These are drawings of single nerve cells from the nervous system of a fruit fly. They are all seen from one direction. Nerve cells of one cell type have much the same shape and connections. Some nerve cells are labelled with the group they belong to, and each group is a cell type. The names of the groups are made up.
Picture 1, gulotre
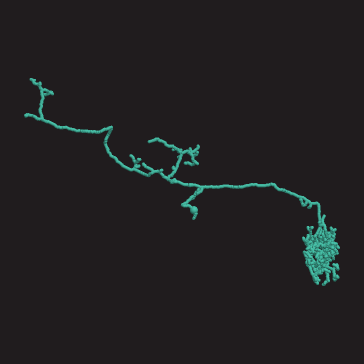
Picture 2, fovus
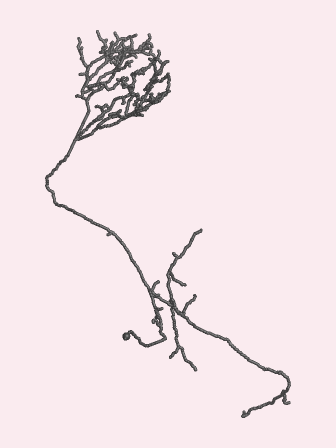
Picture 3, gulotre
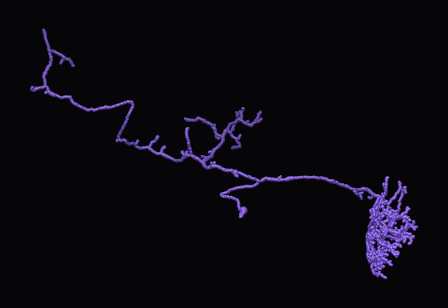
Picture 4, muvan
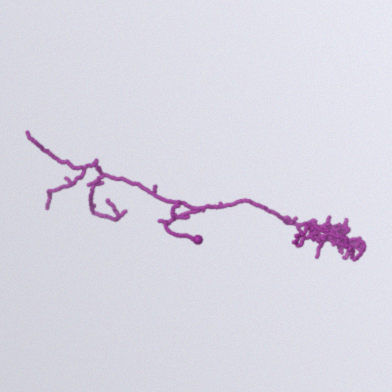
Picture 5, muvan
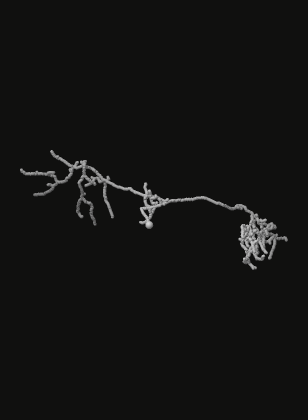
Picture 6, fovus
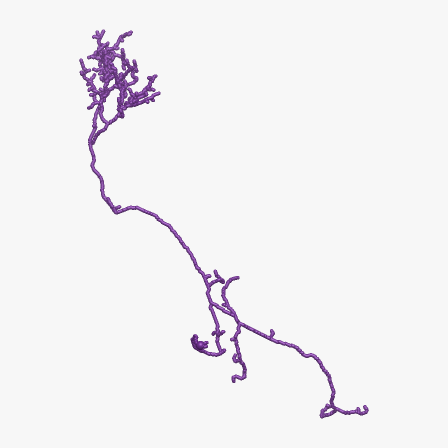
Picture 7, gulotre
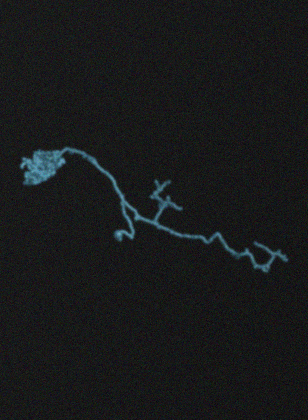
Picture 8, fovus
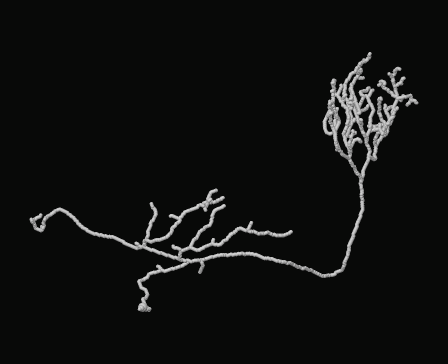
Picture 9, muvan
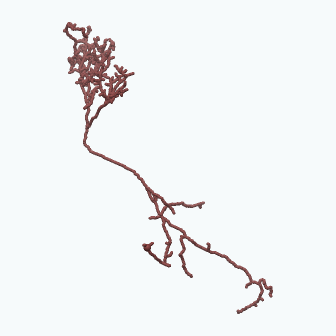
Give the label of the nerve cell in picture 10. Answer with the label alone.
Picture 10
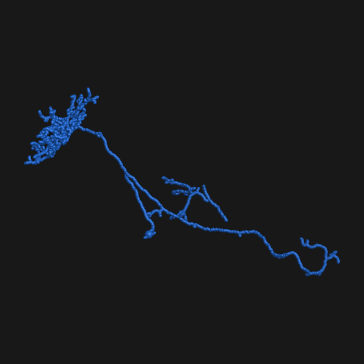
gulotre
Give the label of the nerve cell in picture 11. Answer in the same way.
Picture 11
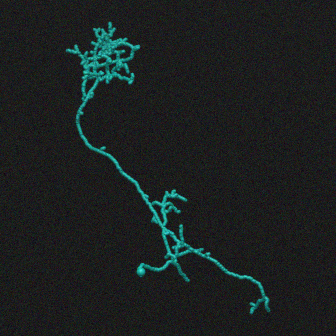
fovus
